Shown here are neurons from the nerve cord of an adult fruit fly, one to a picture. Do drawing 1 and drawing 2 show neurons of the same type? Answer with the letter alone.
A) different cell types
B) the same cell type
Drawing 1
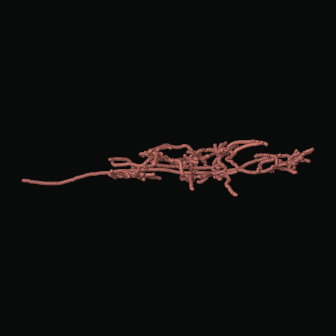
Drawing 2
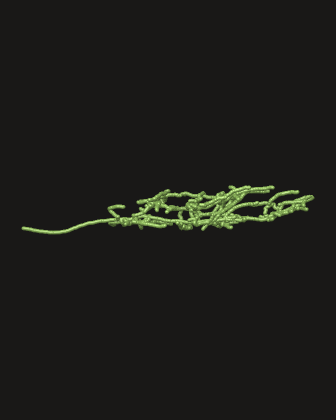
B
